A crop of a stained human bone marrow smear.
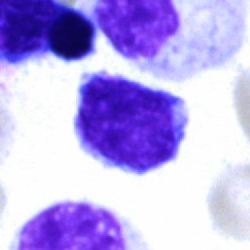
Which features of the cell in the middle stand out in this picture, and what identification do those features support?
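Look first at the outline: it is angular, with several fairly straight sides instead of a smooth round edge. Almost the whole cell is taken up by the nucleus. Its chromatin is deep purple, mottled with small paler spots. No vacuoles can be seen. The cell in the middle is a lymphocyte.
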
